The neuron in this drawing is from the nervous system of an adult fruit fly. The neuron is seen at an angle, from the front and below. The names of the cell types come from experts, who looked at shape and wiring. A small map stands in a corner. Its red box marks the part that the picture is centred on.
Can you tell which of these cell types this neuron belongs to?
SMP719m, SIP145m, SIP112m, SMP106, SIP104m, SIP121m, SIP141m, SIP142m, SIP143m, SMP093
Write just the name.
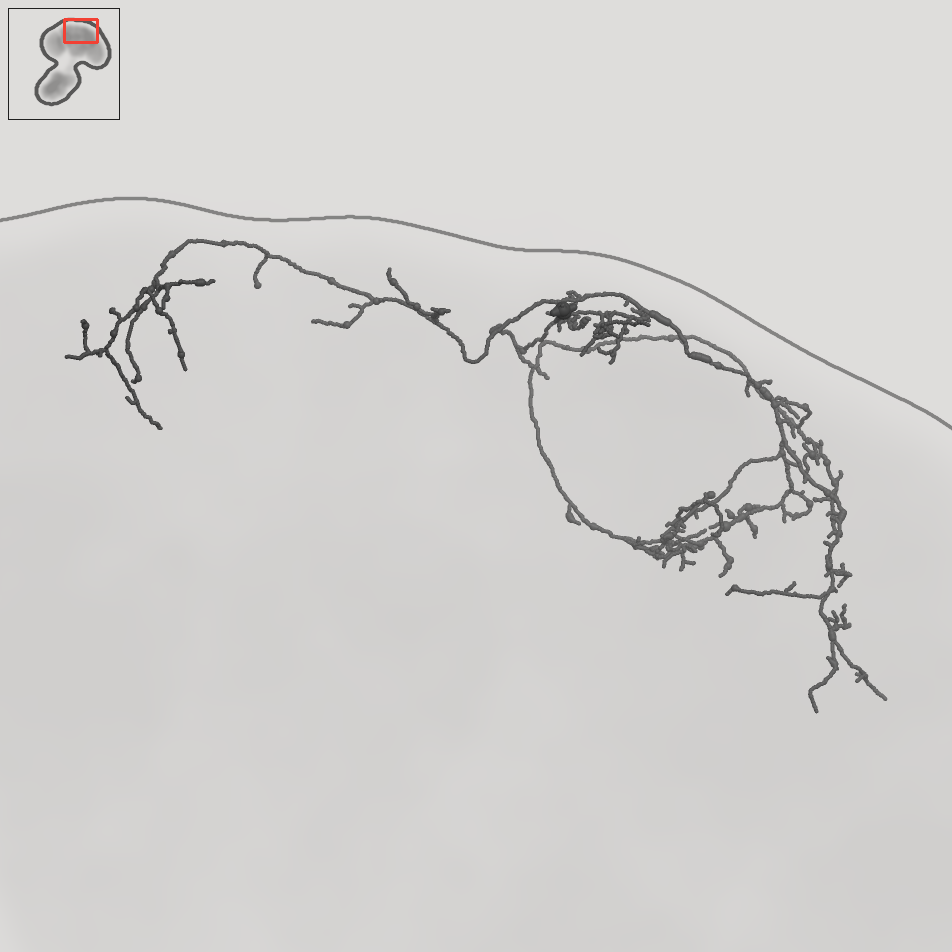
SMP719m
